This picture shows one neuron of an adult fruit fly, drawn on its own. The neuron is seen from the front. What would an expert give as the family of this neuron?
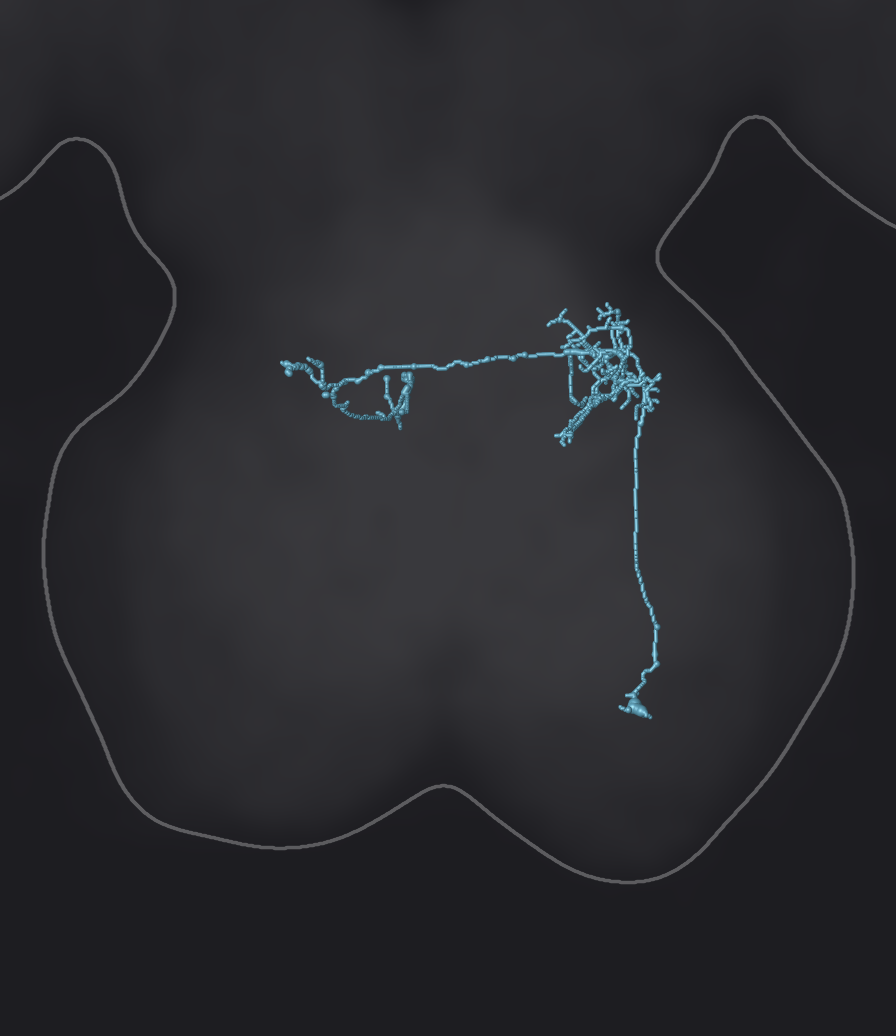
hemilineage 06A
